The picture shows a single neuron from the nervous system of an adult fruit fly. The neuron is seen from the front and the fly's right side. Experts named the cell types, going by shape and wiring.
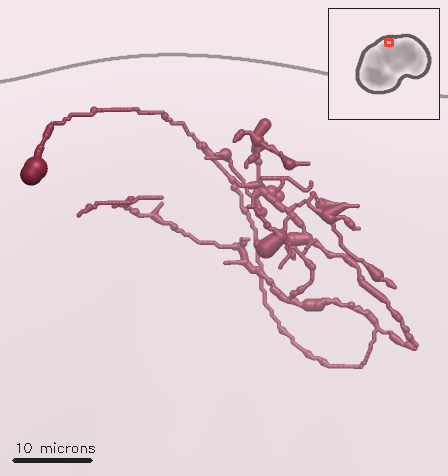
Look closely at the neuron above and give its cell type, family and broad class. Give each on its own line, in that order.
CB1884
hemilineage SLPpm2
central-brain intrinsic neuron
